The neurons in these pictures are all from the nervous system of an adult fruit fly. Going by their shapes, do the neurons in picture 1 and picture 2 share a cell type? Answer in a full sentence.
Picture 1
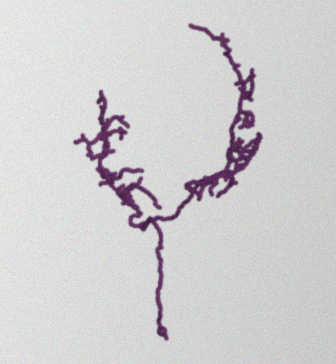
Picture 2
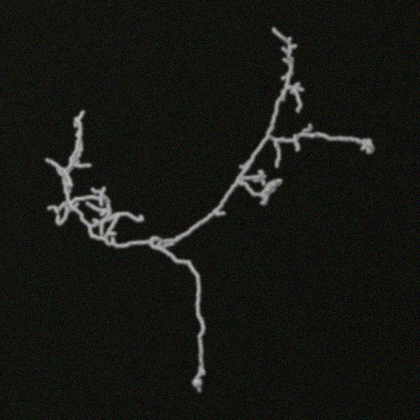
They are of the same cell type.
